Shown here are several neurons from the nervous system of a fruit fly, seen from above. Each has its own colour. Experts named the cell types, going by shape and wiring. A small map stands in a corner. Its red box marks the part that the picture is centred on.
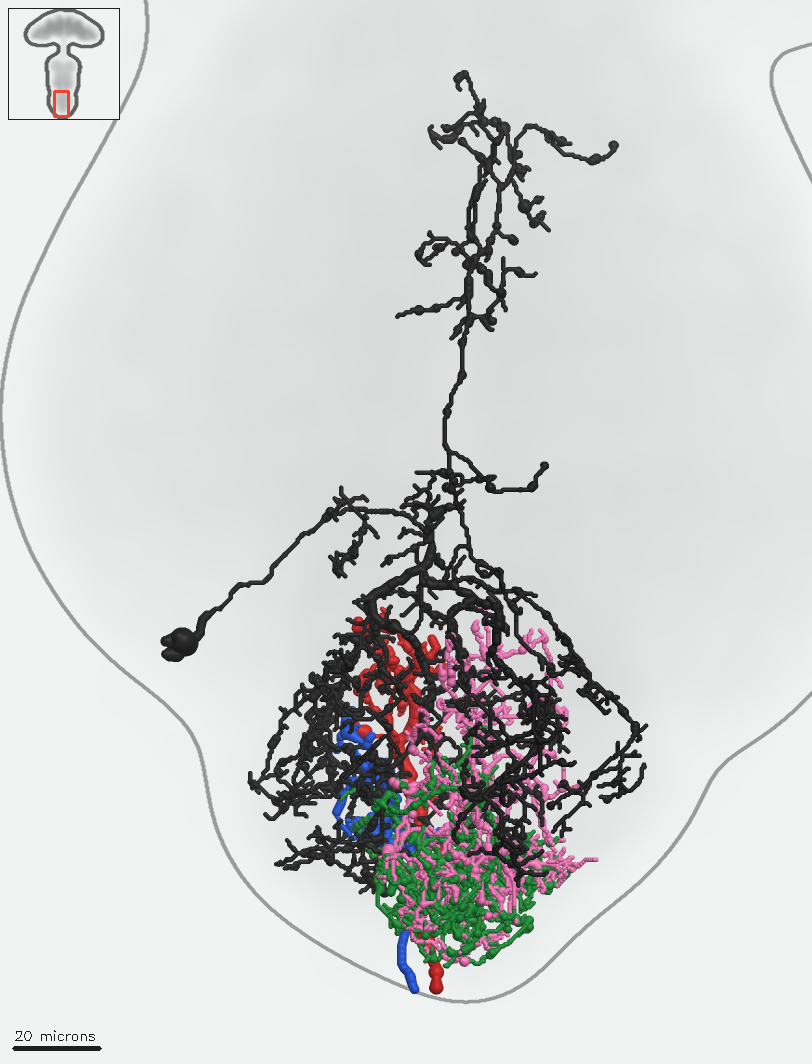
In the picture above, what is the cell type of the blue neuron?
SNxx07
